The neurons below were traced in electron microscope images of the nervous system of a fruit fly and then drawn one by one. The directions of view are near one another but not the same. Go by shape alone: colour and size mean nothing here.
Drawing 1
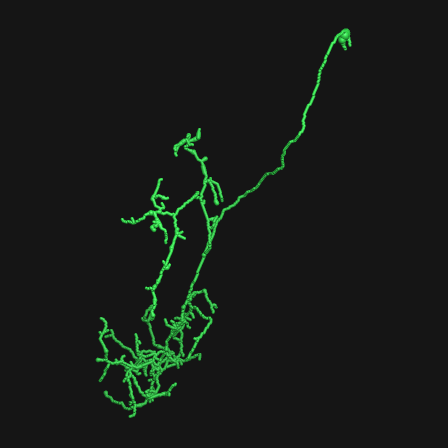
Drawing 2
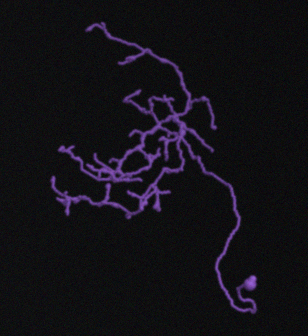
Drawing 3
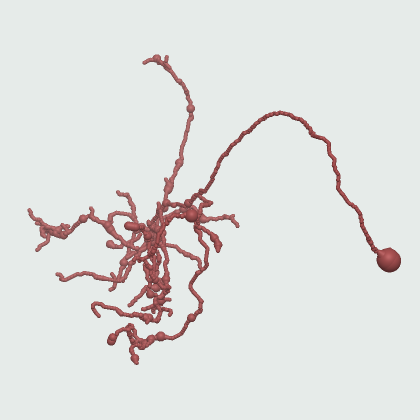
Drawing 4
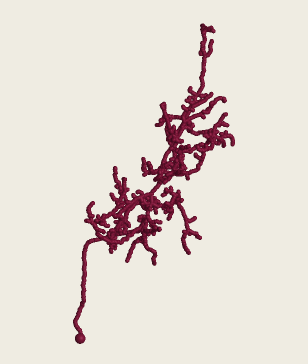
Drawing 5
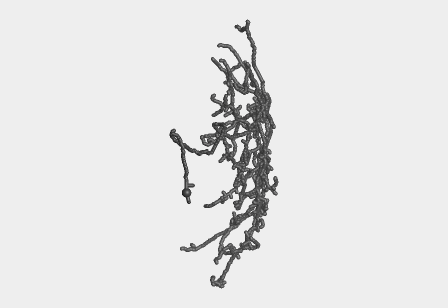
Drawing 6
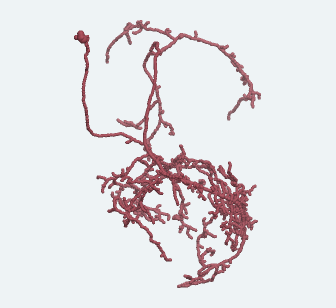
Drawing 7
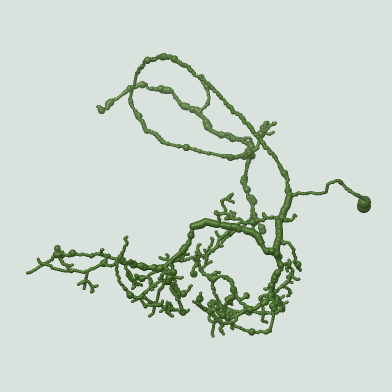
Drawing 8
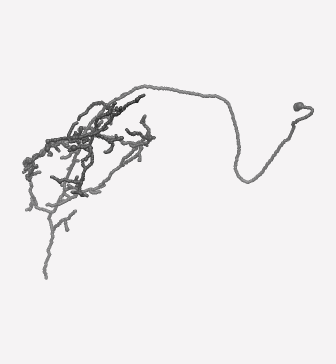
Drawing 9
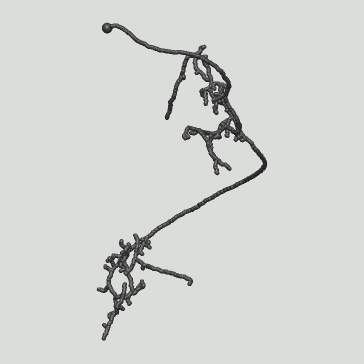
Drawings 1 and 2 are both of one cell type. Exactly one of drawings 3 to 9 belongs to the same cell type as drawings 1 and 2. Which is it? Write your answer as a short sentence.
Drawing 3 is of the same cell type.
